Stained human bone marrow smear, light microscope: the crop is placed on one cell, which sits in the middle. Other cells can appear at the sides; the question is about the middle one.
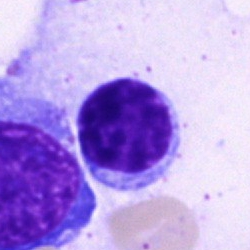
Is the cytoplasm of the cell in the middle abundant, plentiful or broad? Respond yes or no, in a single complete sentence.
No, what surrounds the nucleus is just a narrow rim of cytoplasm.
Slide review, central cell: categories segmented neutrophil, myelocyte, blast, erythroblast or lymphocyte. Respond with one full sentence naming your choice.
As for the cell in the middle, it is a lymphocyte.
